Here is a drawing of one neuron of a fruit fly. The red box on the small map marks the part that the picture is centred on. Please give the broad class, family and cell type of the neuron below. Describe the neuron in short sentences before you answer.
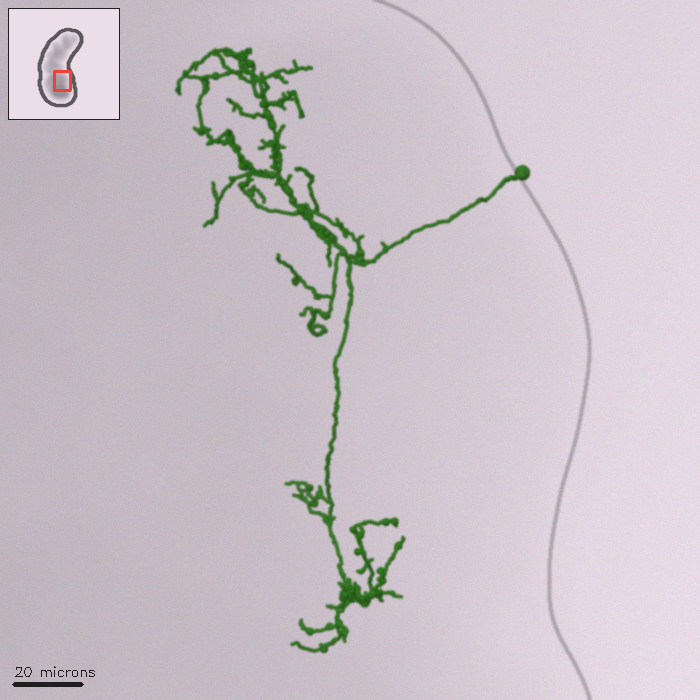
From top to bottom in the picture it spans about 180 microns. The picture shows dozens of branch ends. Its broad class is central-brain intrinsic neuron. Its family is hemilineage VLPd&p1_posterior. Its cell type is SMP245.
